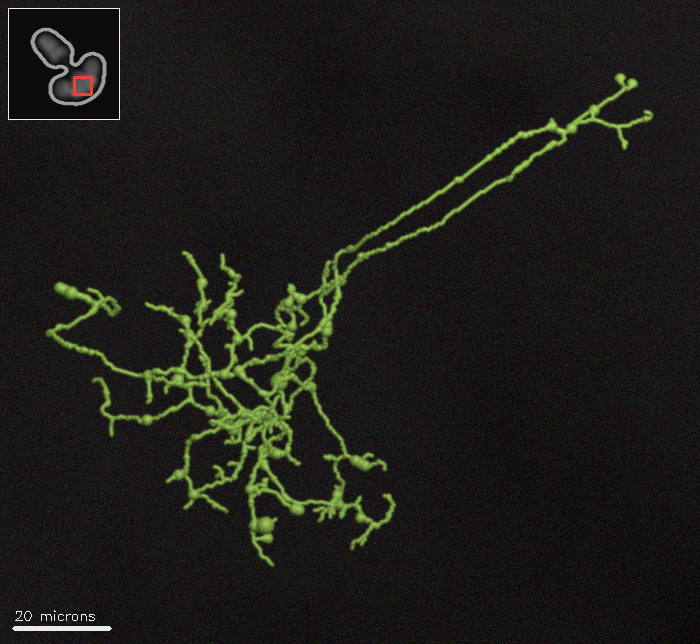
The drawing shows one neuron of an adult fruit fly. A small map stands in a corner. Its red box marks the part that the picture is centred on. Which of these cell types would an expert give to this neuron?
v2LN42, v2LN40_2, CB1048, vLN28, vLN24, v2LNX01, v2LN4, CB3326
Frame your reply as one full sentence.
The neuron is of cell type CB3326.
